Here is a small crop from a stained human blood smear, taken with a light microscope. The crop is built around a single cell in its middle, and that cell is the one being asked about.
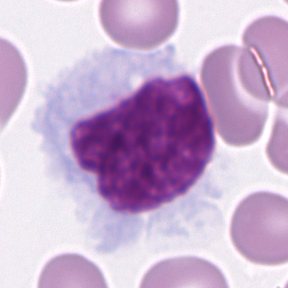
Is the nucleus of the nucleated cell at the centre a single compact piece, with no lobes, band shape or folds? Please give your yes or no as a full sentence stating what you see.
Yes, the nucleus of the cell is compact, undivided and round, oval or kidney-shaped.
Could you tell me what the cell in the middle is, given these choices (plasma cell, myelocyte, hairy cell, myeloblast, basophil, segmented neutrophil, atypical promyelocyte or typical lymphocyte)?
hairy cell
